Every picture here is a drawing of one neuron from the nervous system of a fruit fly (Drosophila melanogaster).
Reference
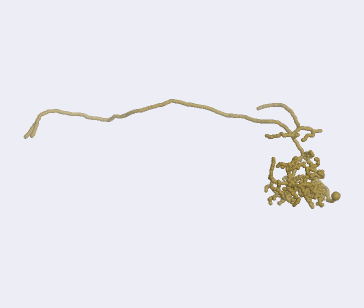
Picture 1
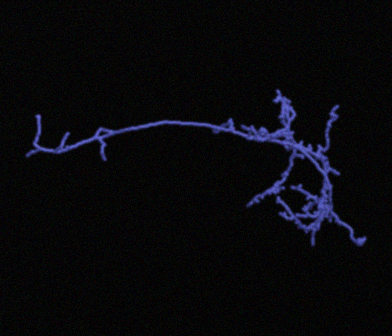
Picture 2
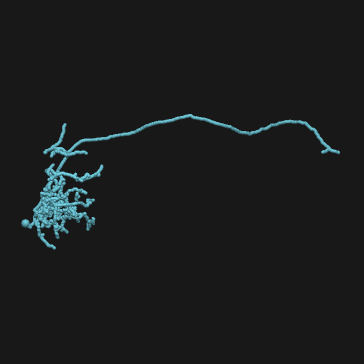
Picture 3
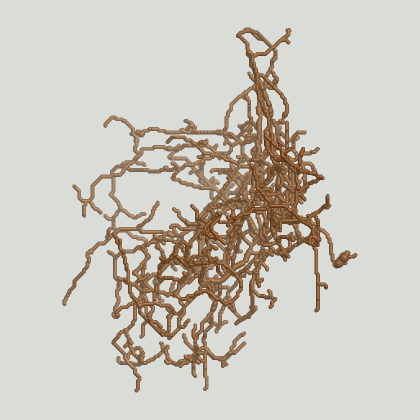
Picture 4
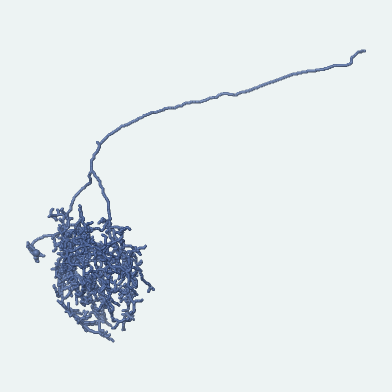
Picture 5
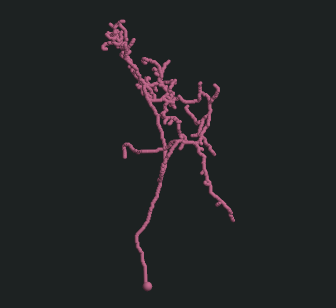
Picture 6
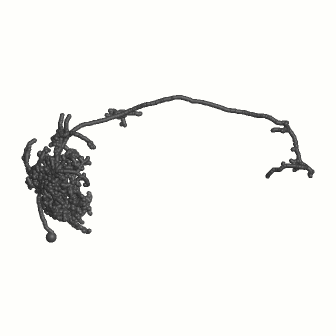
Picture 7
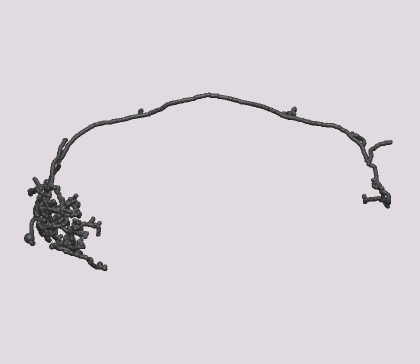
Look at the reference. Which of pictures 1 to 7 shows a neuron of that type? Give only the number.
2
